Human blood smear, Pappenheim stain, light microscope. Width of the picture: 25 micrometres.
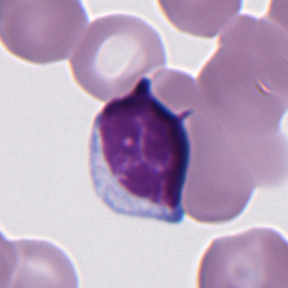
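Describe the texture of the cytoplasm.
Finely speckled and mottled.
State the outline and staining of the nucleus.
Angular and irregular, stained dense dark purple; it fills about 70% of the cell.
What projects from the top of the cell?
Small pointed projections; the cell measures about 13 by 10 micrometres.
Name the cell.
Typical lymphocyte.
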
